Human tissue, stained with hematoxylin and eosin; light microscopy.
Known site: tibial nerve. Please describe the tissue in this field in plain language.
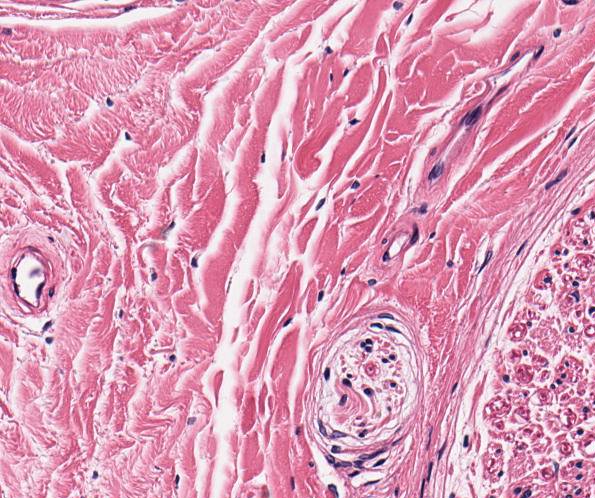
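First, thick wavy eosinophilic collagen bundles fill most of the field. Next, between them, sparse small dark nuclei, mostly spindle-shaped. Third, near lower centre, a round structure: concentric flattened cells around a core of small nuclei. Last, lower right edge: clustered small rounded profiles, granular pink cytoplasm.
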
